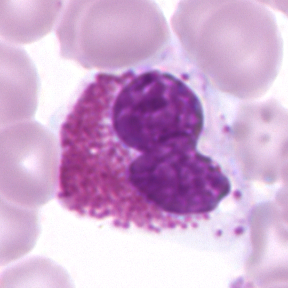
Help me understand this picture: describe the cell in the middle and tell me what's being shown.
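Let's start with the nucleus: it lies in the right half of the cell. Now look at the cytoplasm, which carries coarse, reddish-pink granules packed densely into its left part. To the right of the nucleus, by contrast, the cytoplasm is pale and has few granules. This cell is an eosinophil.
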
